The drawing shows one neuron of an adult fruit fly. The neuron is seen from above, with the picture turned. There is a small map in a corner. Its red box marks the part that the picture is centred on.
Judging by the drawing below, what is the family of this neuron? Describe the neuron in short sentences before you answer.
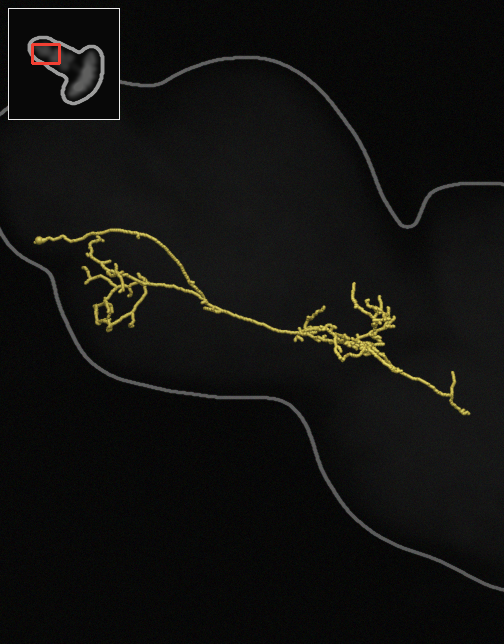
The cell body is on the left of the picture. As drawn here it is wider than it is tall. This is a nerve-cord intrinsic neuron. Its family is hemilineage 21A.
